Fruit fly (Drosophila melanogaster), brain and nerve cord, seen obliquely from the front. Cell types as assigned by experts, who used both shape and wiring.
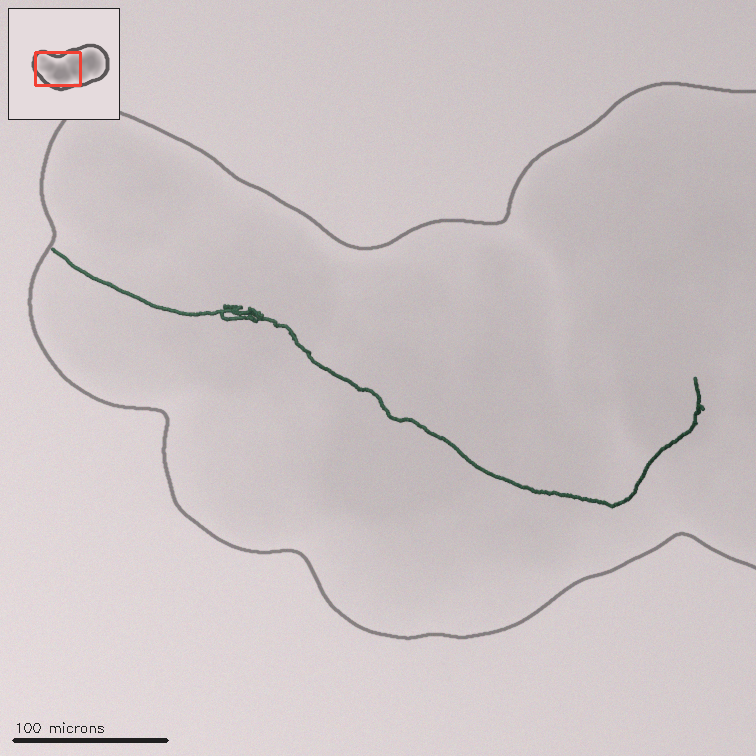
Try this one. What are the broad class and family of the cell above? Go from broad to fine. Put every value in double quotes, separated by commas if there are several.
"sensory neuron ascending to the brain", "class mechanosensory proprioceptive"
